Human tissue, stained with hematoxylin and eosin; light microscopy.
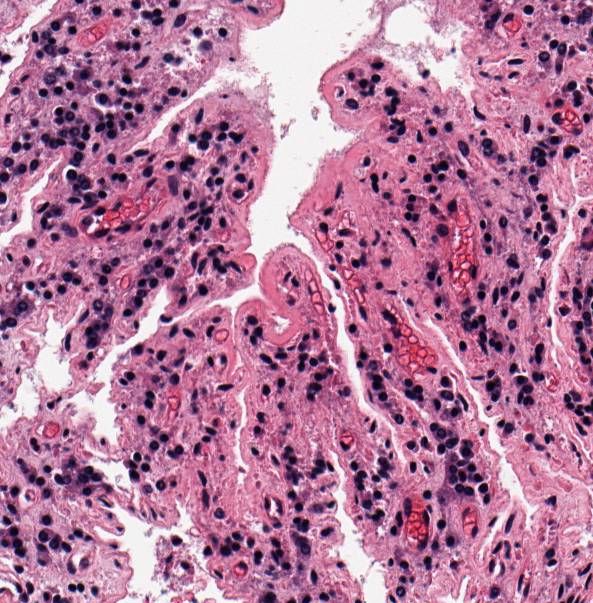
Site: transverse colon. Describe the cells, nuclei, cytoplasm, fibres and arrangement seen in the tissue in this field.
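Looking here, the tissue forms elongated folds or fronds, split by narrow white clefts running mostly from top to bottom. Their stroma is crowded with many small cells bearing round, dark-staining nuclei, with pale pink, finely fibrillary stroma between them. Edging each fold is just a thin, smooth pink rim with few nuclei, not a tall cell layer.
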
